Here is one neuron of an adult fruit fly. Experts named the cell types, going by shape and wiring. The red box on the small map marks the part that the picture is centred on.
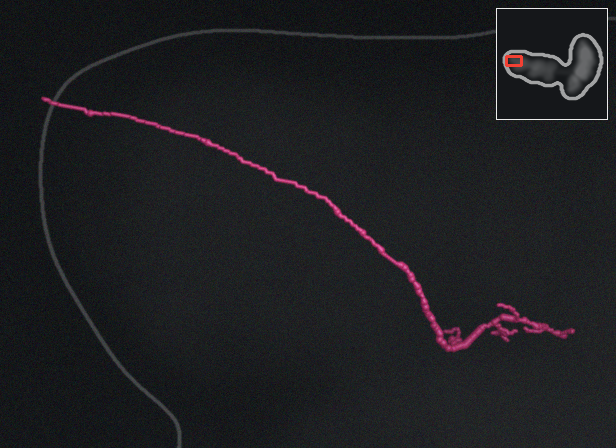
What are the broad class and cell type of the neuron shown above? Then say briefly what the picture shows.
This is a sensory neuron entering the nerve cord. It is of cell type SNxx14. It is in the nerve cord and does not reach the brain. No cell body is drawn.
